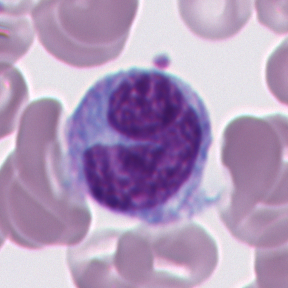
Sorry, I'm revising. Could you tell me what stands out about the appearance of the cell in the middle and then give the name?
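Look first at the nucleus: a pale cleft enters from the left and folds it deeply. Around it, the pale grey-blue cytoplasm holds only fine, faint, dust-like granules. The cell is roughly round, with a frayed edge at the lower right. This is a monocyte.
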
